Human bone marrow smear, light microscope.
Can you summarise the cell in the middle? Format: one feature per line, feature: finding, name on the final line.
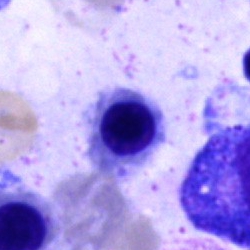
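Chromatin: very dark, densely condensed
Nucleolus: none visible
Cytoplasm: pale greyish blue
Granules: none in the cytoplasm
Identification: erythroblast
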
